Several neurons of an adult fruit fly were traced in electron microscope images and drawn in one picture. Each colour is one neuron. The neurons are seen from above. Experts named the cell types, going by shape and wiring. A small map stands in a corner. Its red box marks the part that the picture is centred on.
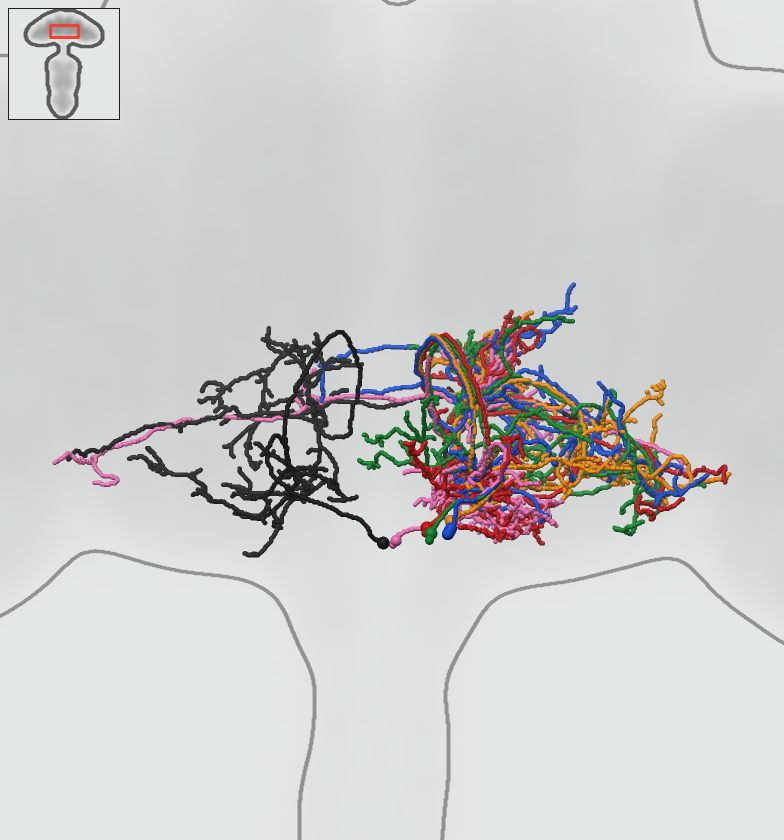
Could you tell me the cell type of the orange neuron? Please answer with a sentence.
The cell type is CB2366.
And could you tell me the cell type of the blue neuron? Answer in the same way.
The cell type is CB4038.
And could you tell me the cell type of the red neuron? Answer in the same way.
The cell type is CB4037.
